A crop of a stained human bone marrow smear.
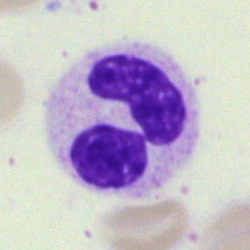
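Segmented neutrophil in a stained bone marrow smear. The nucleus is divided into two lobes, which meet only at a narrow point. The cytoplasm is pale pinkish-lilac, with fine lilac granules scattered through it.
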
